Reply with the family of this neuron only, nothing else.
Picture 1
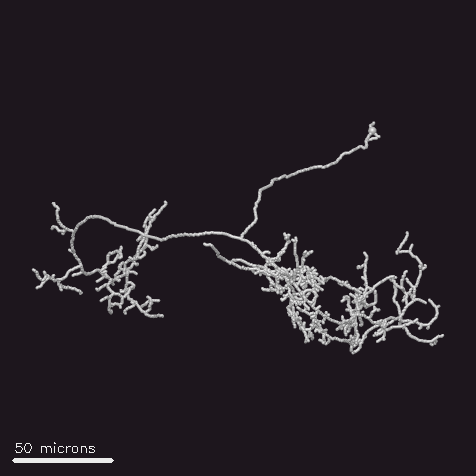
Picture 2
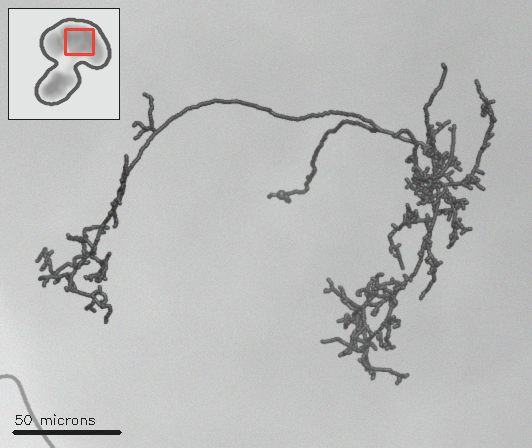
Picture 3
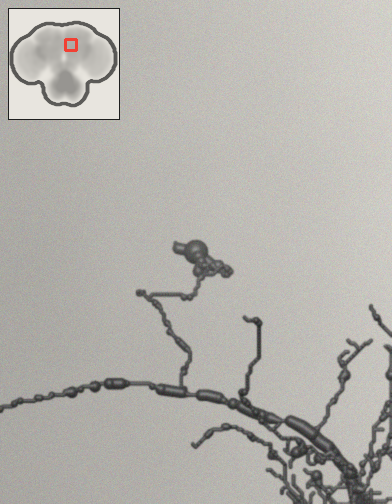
hemilineage DM5_central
